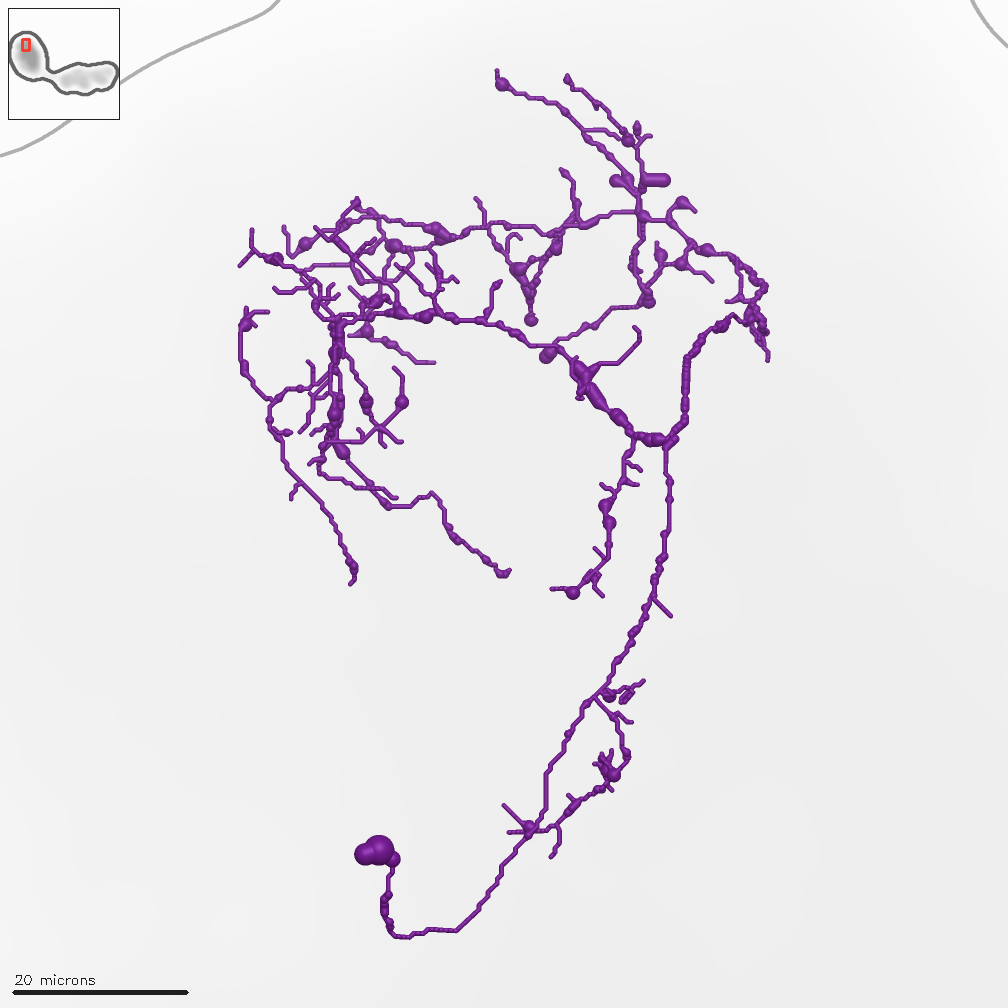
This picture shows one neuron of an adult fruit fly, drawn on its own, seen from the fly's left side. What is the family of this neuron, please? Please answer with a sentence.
The family is hemilineage SLPal5.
